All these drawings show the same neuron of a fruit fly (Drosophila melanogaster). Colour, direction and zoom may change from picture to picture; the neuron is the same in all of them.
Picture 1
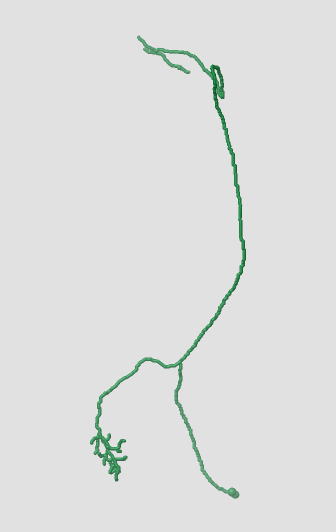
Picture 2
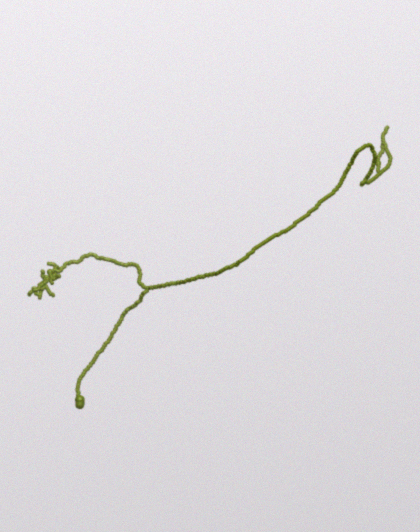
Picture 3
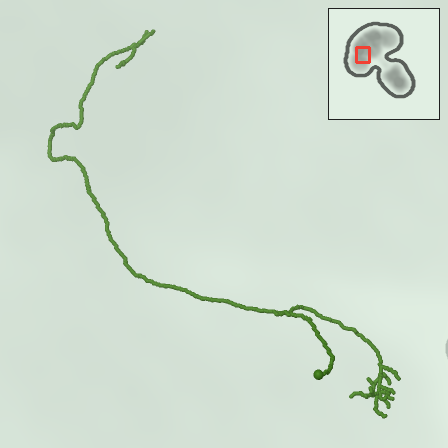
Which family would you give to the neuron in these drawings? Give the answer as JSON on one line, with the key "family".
{"family": "LC"}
